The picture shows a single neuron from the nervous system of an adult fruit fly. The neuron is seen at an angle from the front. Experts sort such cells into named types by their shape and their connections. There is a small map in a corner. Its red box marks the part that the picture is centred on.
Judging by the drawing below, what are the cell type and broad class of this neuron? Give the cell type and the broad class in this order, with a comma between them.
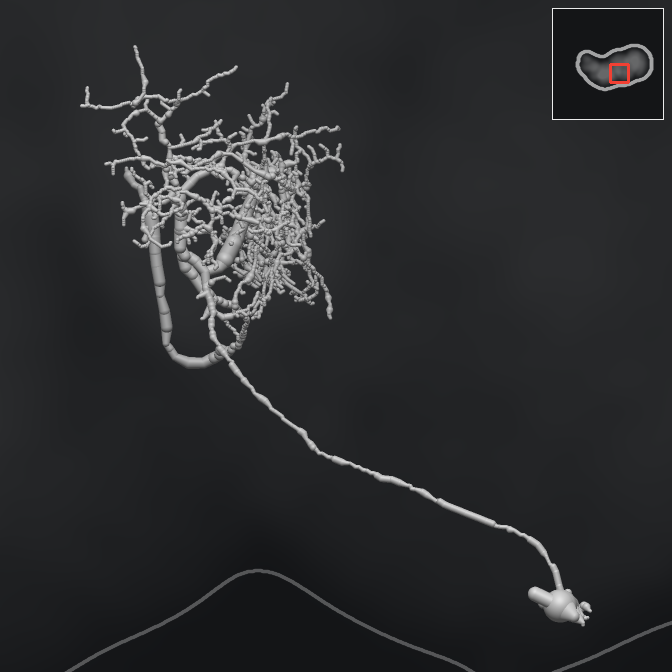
GNG647, motor neuron of the brain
